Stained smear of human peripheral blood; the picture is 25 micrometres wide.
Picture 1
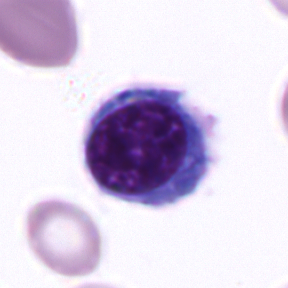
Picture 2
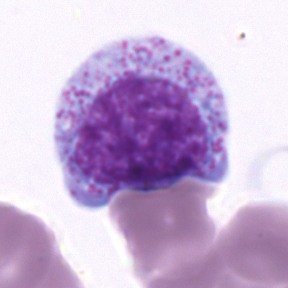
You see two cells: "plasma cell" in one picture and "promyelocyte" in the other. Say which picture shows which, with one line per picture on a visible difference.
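The cell in picture 1 is a plasma cell. No granules are seen in the cytoplasm.
The cell in picture 2 is a promyelocyte. Many round reddish-pink granules are scattered through the cytoplasm.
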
